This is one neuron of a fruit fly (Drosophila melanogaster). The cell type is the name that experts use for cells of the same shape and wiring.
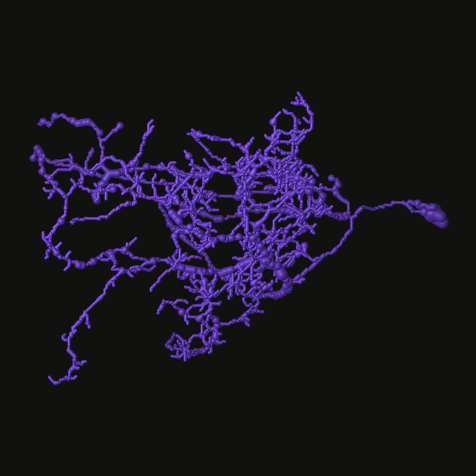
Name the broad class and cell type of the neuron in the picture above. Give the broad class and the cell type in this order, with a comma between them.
central-brain intrinsic neuron, GNG199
